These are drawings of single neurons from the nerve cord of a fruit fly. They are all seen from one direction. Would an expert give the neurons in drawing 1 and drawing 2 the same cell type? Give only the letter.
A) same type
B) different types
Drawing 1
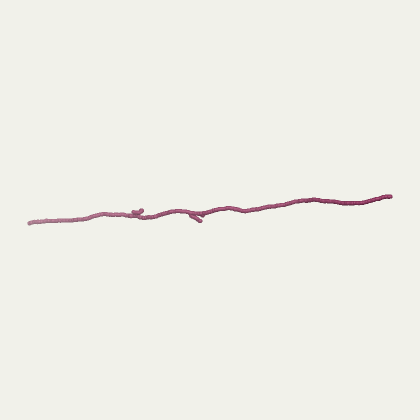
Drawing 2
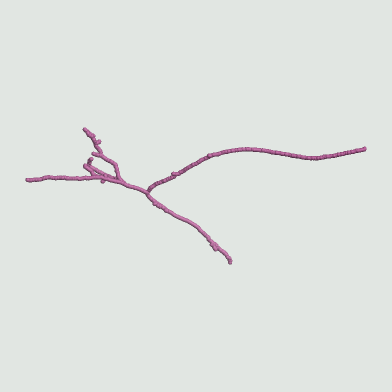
B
